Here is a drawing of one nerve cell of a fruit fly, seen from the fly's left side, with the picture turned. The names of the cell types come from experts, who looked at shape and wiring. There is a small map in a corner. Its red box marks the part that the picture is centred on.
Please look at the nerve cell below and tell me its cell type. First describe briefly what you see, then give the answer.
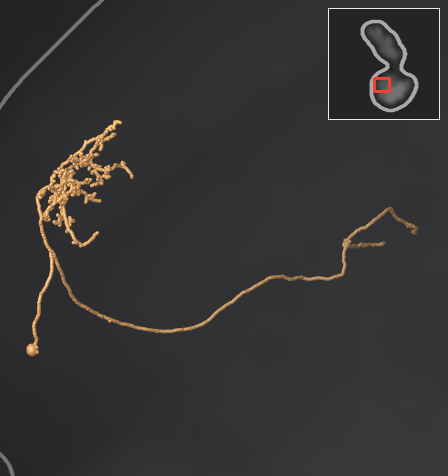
The cell body can be seen at the lower left of the picture. As drawn here it is wider than it is tall. Its broad class is visual projection neuron. It is of cell type LPT100.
